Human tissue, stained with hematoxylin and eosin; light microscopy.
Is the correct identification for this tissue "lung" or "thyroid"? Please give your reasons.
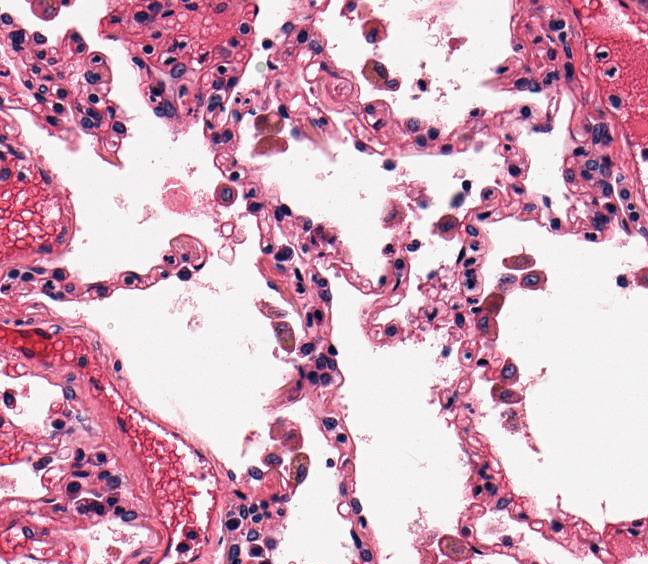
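This is lung. Thin branching septa divide the field into large open spaces.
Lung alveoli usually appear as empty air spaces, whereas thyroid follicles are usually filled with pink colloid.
The septa are covered by flattened cells with small dark nuclei, not by tall columnar cells.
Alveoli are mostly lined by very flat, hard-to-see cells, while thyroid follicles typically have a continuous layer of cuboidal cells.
Rounded macrophages with brown granular cytoplasm lie free in the spaces, mostly centrally and to the right, each with a single small dark round-to-oval nucleus.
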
